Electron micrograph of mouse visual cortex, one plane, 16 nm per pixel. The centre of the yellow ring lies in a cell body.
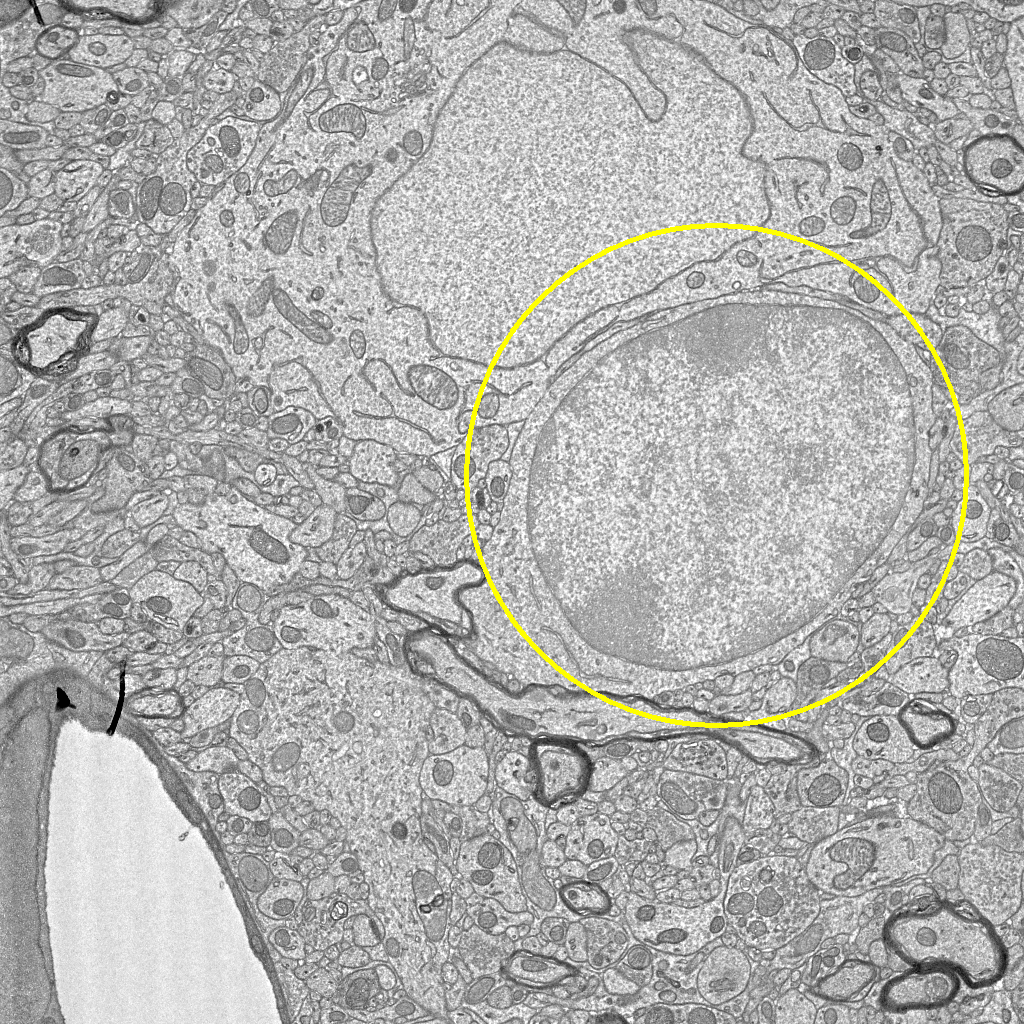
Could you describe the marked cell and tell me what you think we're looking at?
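Start with the nucleus: round to slightly oval, lying whole inside the ring. Its outline is smooth, without deep folds. The chromatin is mottled, with a few broad darker patches near the top and lower left. Look at the cytoplasmic rim: no parallel stacks of rough endoplasmic reticulum. This is an oligodendrocyte.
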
